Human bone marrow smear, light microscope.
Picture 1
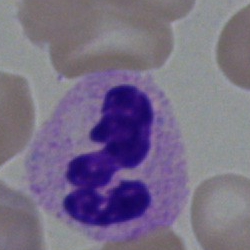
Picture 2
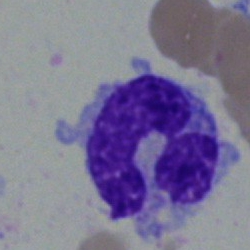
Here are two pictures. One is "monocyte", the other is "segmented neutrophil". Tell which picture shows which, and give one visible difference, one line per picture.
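In picture 1 we see a segmented neutrophil: The cytoplasm holds fine, small lilac granules spread evenly throughout.
In picture 2 we see a monocyte: No distinct granules can be seen in the cytoplasm.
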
